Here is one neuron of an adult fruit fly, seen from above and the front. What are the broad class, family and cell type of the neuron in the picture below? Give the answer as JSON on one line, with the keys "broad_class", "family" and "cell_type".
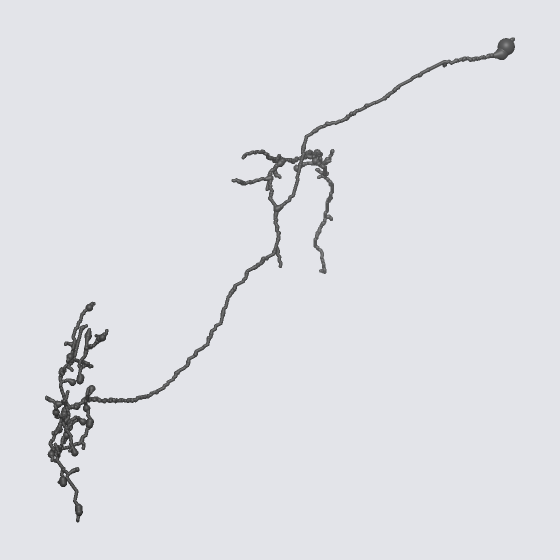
{"broad_class": "central-brain intrinsic neuron", "family": "hemilineage SLPpl1", "cell_type": "CB3118"}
